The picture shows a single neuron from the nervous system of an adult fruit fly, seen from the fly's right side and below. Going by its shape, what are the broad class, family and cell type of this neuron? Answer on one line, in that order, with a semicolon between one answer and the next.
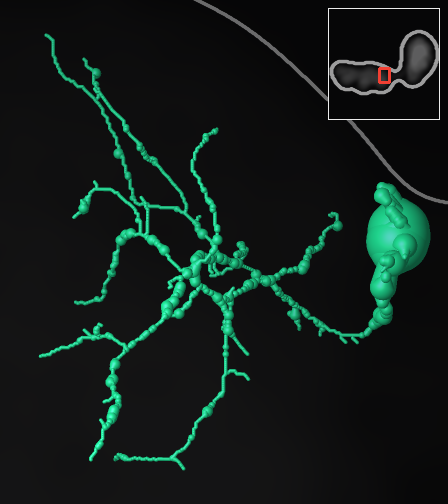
motor neuron of the nerve cord; hemilineage 15B; Acc. ti flexor MN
